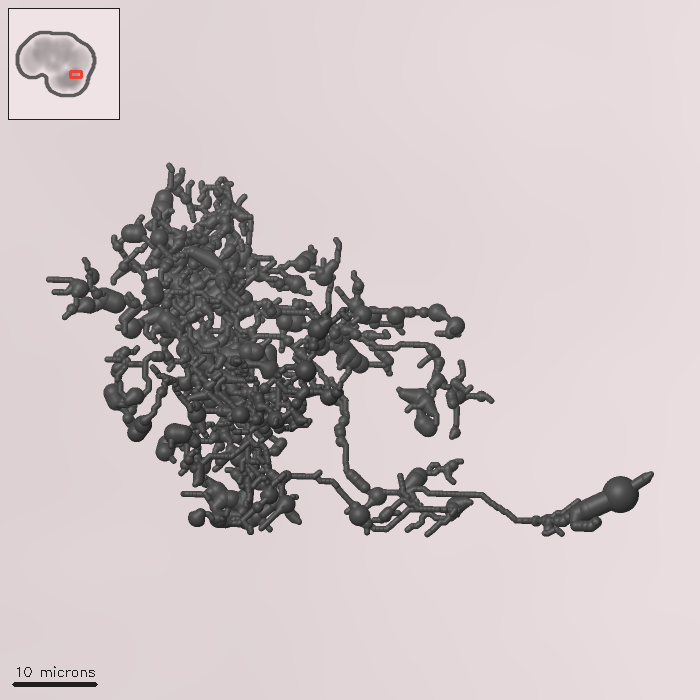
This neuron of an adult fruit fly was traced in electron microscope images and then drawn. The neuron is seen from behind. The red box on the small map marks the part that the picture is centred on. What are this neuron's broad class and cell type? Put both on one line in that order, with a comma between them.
nerve-cord intrinsic neuron, INXXX316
